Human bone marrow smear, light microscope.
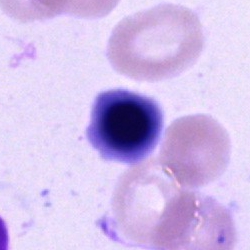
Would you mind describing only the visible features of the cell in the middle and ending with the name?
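Looking first at the nucleus, I see chromatin that is very dark and dense, nearly black, with no pattern I can make out. Around it the cytoplasm forms only a narrow rim, and its colour is a deep blue-purple. On the left edge, a small bulge of cytoplasm juts out from the cell. This cell is an erythroblast.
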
